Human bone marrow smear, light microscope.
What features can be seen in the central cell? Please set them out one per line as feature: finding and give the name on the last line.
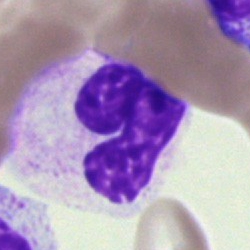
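Nucleus: bean-shaped, a deep notch cutting in from its left side
Position: off-centre, toward the right
Chromatin: dense, dark purple, small paler spots between clumps
Cytoplasm: abundant, pale lilac-grey, filling most of the left half
Cell: band neutrophil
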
